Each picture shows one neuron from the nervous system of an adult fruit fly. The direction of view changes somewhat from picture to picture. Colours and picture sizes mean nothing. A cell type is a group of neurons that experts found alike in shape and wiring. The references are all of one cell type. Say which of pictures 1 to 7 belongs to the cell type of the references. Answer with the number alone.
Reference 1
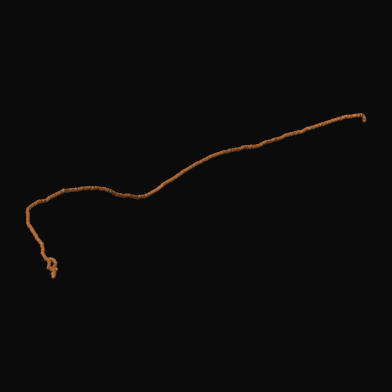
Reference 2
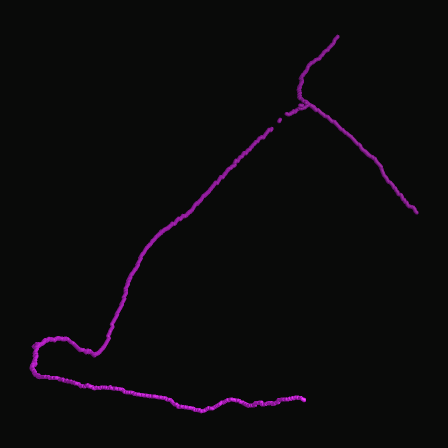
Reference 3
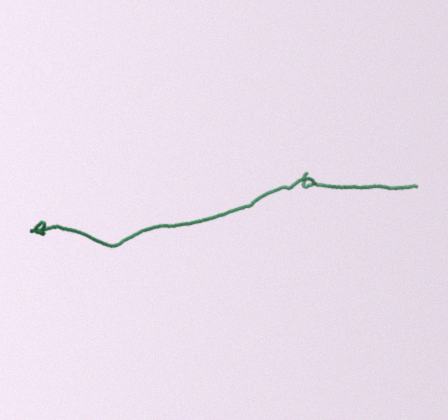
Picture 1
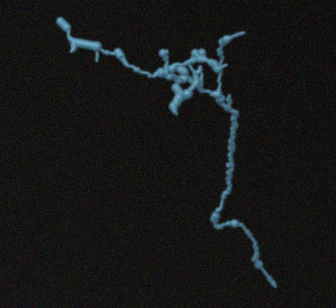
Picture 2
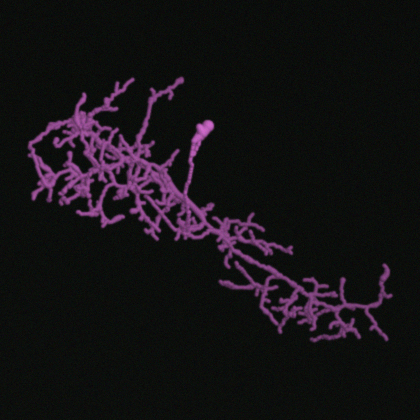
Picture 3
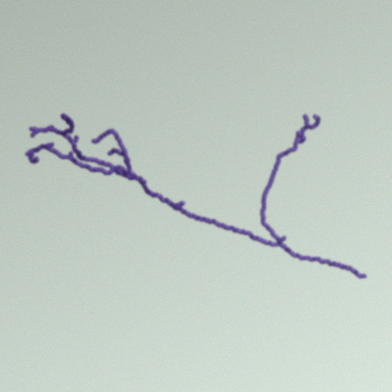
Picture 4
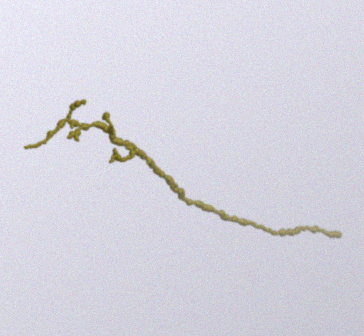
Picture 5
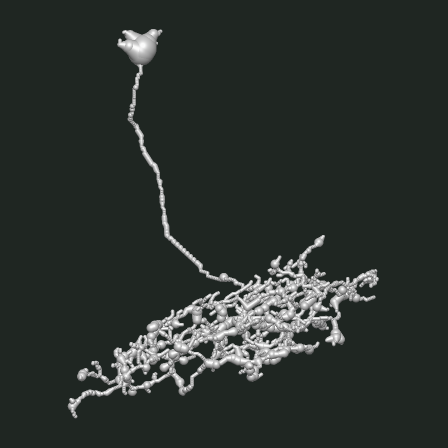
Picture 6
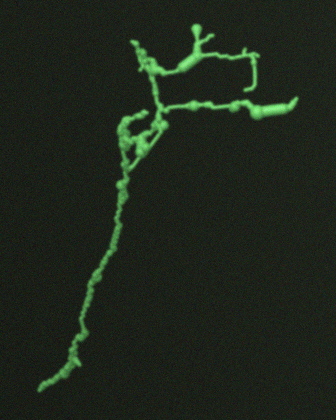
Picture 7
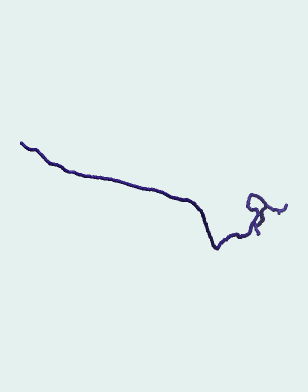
7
